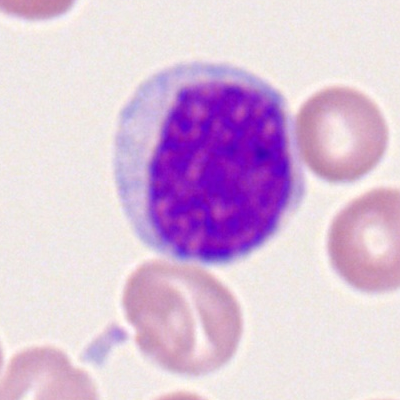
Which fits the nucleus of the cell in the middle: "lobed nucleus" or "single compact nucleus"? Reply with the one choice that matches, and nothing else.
Single compact nucleus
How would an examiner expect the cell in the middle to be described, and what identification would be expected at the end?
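Off toward the right side of the cell sits the nucleus, its dark purple chromatin clumped into blocks with paler gaps between them. The pale blue cytoplasm makes a rim that's widest on the left. That's a lymphocyte.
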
